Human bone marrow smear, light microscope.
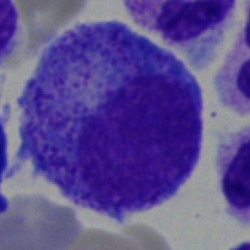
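Promyelocyte with a roughly round outline, shown as the middle cell. Its nucleus lies off-centre toward the right side, while the cytoplasm forms a broad crescent on the upper left. Small irregular projections stand out from the left edge of the cell.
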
